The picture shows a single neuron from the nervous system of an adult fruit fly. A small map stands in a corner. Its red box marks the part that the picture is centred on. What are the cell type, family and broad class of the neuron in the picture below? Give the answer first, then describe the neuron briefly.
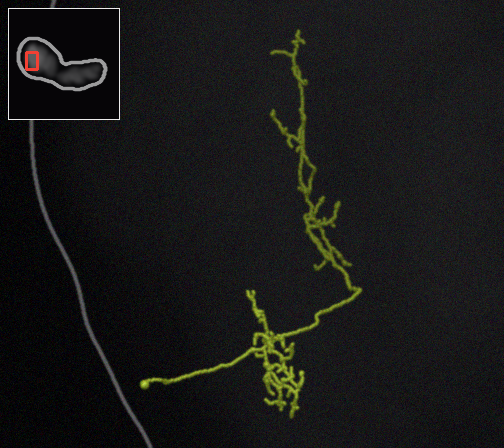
Its cell type is MeTu4f. Its family is MeTu. Its broad class is visual projection neuron. Its cell body lies at the lower left of the picture. As drawn here it is taller than it is wide.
